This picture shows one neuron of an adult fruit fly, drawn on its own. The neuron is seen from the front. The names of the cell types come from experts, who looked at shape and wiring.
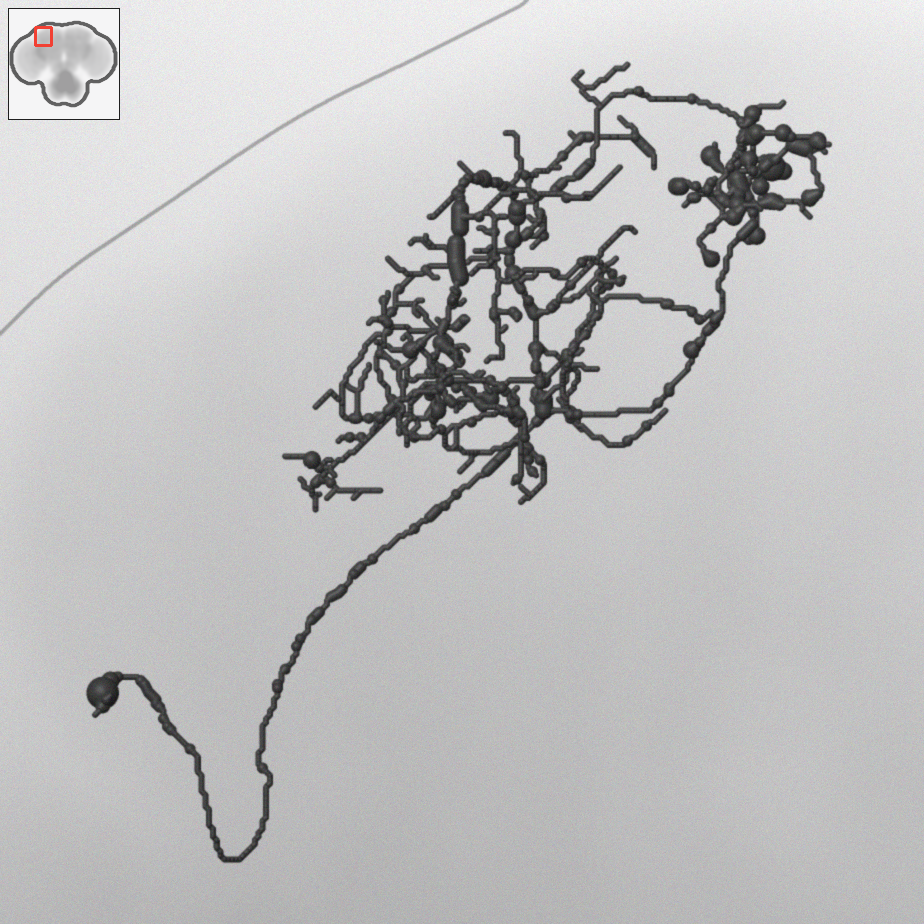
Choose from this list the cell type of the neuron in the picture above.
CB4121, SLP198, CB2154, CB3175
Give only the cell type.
CB4121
